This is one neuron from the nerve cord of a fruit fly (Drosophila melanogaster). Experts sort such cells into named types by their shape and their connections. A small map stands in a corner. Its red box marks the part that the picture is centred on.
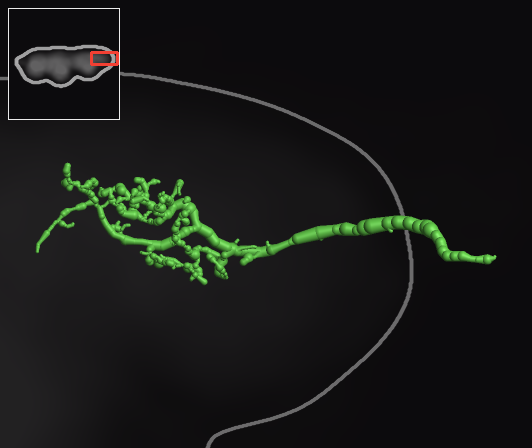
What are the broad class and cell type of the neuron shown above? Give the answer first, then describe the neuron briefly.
Its broad class is nerve-cord intrinsic neuron. The cell type is INXXX373. In this view it is more than twice as wide as it is tall.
